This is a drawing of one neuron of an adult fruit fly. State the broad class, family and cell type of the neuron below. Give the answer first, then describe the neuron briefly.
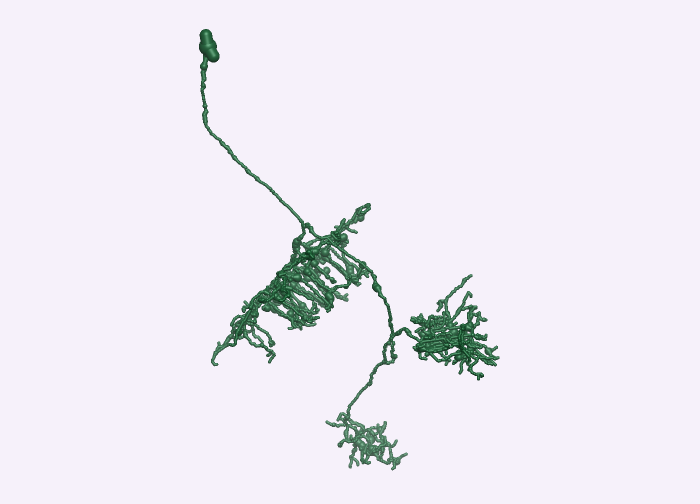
Its broad class is optic-lobe intrinsic neuron. Its family is TmY. The cell type is TmY16. Dozens of branch ends can be seen. As drawn here it is taller than it is wide.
